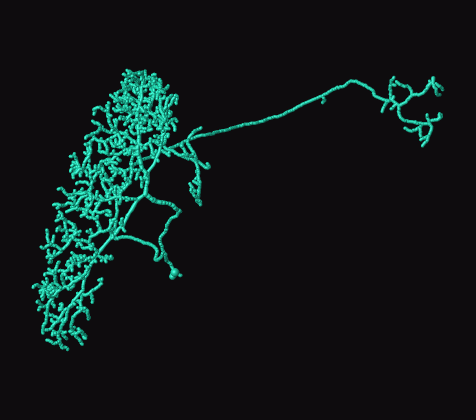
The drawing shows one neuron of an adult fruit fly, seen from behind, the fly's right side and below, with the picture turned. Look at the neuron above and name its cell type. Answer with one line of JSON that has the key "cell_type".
{"cell_type": "Nod3"}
